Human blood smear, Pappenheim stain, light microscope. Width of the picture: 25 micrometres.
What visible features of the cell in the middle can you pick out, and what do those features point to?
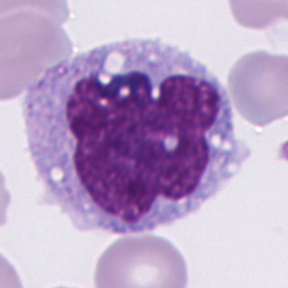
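Cell approx. 18 micrometres across; nucleus approx. 14 micrometres, filling about 50% of cell area. Chromatin fine and lacy, not coarsely clumped. Cytoplasm pale greyish-blue, finely dusty, no large coloured granules. Several small clear vacuoles scattered through cytoplasm. Cell: monocyte.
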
